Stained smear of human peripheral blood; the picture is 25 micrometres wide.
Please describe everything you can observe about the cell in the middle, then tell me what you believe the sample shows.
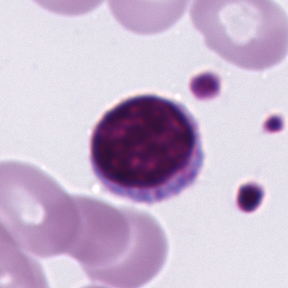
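Look first at the outline: it is round and smooth, and no projections or blebs stand out from the surface. The cell is about 10 micrometres across, and its nucleus about 8 micrometres. Inside the nucleus, the chromatin is dark purple and densely clumped. Now check the cytoplasm, and you will find no vacuoles in it. So what we have here is a typical lymphocyte.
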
